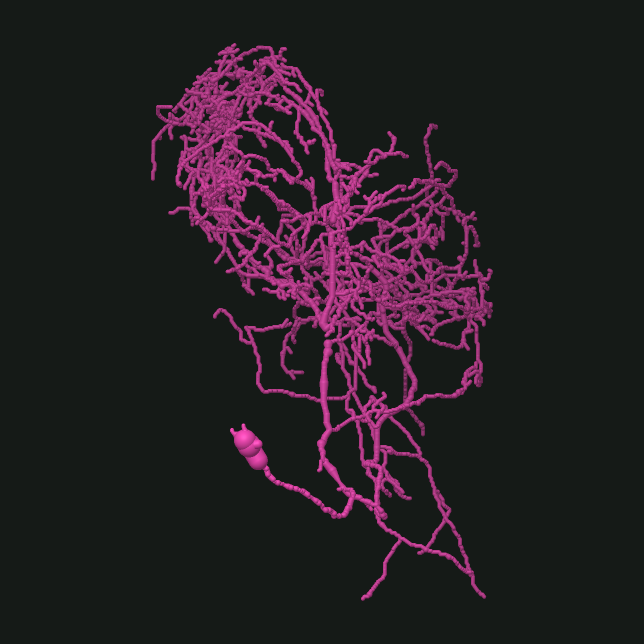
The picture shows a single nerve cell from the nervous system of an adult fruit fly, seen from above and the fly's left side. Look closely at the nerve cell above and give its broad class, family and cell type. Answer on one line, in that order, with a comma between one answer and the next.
central-brain intrinsic neuron, hemilineage SLPpm4, SLP438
